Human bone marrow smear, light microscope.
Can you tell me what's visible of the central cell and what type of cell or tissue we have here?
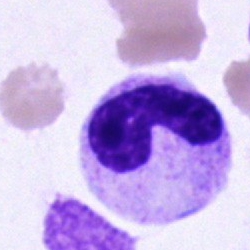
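First, the outline is round and smooth. Second, the horseshoe-shaped nucleus has its inner curve opening toward the bottom of the cell. Third, the chromatin is dense, dark purple and coarsely clumped. Fourth, the cytoplasm is plentiful and pale lilac. This is a band neutrophil.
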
